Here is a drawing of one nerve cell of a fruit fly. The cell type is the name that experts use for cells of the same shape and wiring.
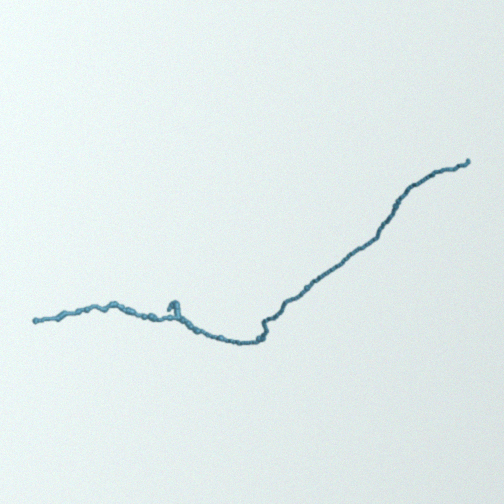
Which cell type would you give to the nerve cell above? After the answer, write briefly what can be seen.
The cell type is JO-ED1. This is a sensory neuron entering the brain. No cell body is drawn. There are a dozen or fewer branch ends.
